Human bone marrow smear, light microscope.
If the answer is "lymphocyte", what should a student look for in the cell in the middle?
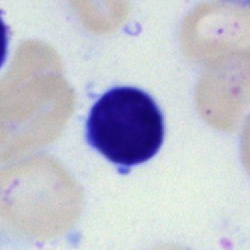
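The central cell is a lymphocyte. Its outline is round, with a smooth edge. Its chromatin is dense and stains a deep blue-purple.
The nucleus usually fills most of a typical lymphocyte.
In keeping with this, cytoplasm is scarcely visible here, forming at most a very thin rim. A small pale blue bleb also projects from the bottom edge of the cell.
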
